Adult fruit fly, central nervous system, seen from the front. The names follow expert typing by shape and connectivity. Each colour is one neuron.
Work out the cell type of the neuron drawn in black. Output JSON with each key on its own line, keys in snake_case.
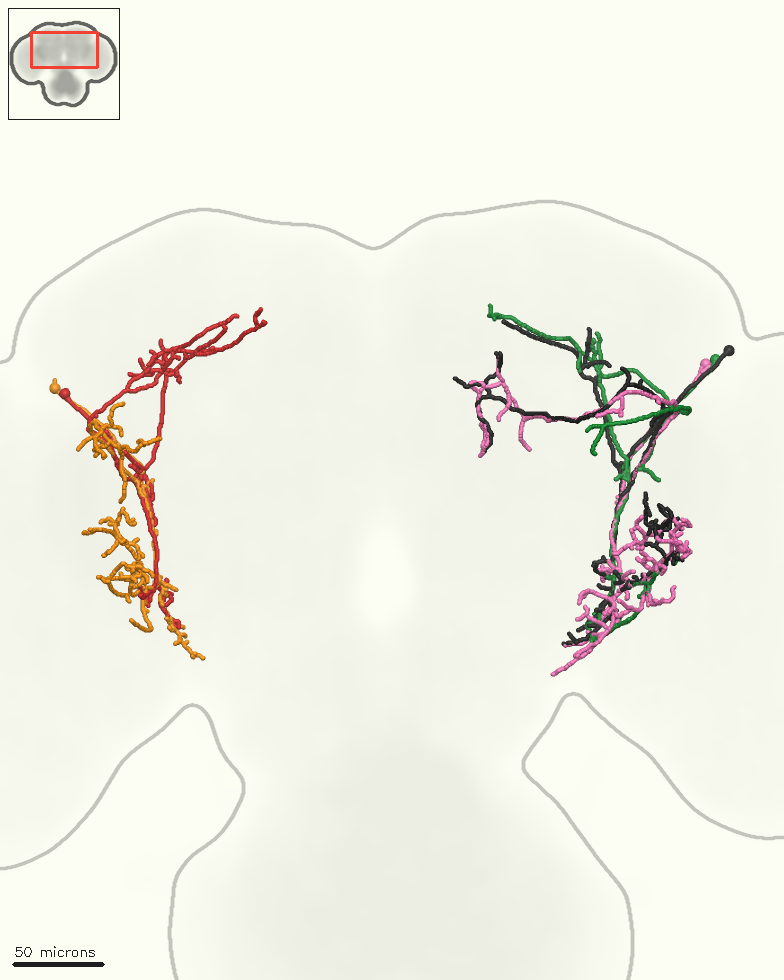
{
 "cell_type": "CL253"
}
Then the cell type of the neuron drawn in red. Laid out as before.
{
 "cell_type": "PLP160"
}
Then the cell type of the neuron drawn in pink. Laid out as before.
{
 "cell_type": "CL252"
}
